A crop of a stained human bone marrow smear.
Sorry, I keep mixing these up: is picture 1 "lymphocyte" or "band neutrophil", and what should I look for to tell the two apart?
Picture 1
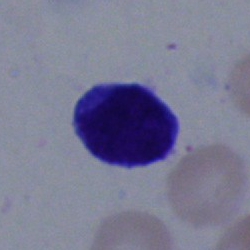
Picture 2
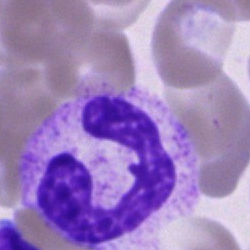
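You've got the lymphocyte in picture 1 and the band neutrophil in picture 2. The big difference is the nucleus: in the band neutrophil it's a single thick band bent into a C, with its open side toward the left.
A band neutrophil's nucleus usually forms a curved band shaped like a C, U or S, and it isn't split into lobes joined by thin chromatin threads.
Its chromatin is dark purple and coarsely clumped, whereas the lymphocyte's nucleus stains a deep, fairly even blue-purple throughout.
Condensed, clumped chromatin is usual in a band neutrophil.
Around the lymphocyte's nucleus there's no broad rim of paler cytoplasm.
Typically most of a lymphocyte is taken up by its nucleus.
No granules are seen in the lymphocyte either.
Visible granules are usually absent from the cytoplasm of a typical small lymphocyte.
Its surface has no projections or blebs standing out, while the band neutrophil has a roughly round outline. Both lack visible nucleoli and vacuoles.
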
